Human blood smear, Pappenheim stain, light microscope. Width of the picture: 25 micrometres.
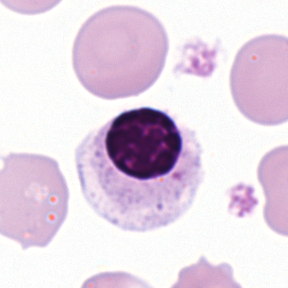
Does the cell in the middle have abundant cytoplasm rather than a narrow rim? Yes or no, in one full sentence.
Yes, there is abundant cytoplasm in this cell.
